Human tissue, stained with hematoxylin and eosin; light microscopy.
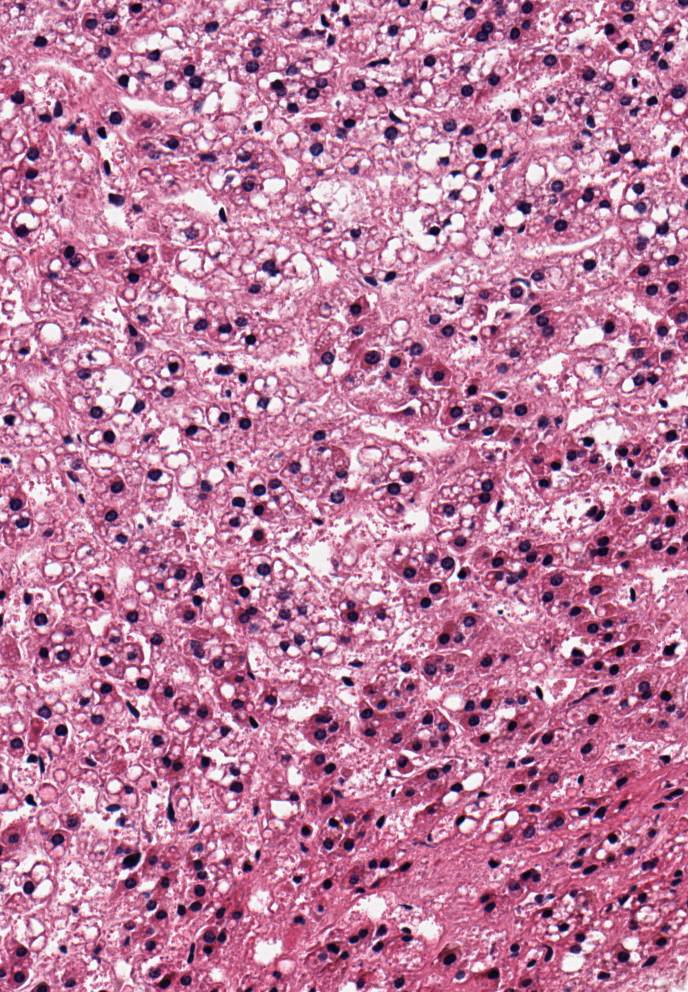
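adrenal gland, H&E: the cells look polygonal, with abundant cytoplasm. In the upper and middle parts of the field, most cells seem to have cytoplasm filled with many small clear vacuoles. The nuclei are small, round and darkly stained, and most appear to sit centrally.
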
